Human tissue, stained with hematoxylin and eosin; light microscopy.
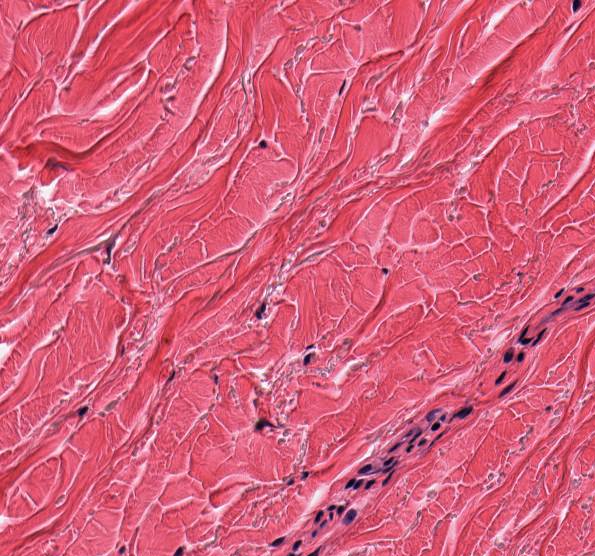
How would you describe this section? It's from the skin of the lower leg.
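Wavy bundles of pink eosinophilic fibres seem to fill the whole field. They run mainly on a diagonal, lower left to upper right. Nuclei are sparse, widely scattered among the fibres over most of the field. They are small and dark, and mostly elongated.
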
